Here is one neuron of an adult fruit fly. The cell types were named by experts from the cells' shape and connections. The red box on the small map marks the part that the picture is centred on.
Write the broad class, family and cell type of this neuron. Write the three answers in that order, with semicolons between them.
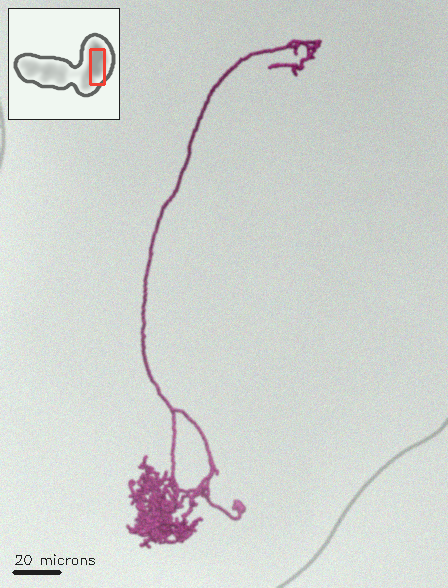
central-brain intrinsic neuron; hemilineage VLPl&d1_lateral; WED047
